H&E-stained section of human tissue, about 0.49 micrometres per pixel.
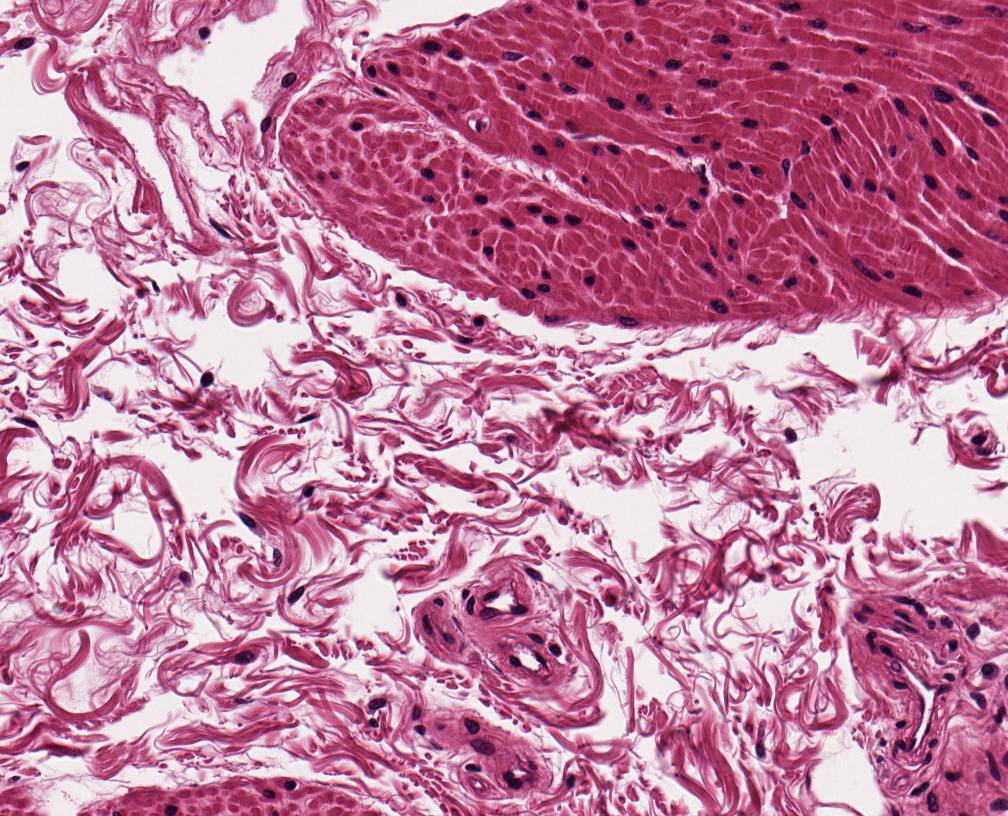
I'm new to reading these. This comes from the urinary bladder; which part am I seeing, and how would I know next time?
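Loose connective tissue, middle and lower field. Wavy pink collagen bundles separated by wide clear spaces; nuclei sparse.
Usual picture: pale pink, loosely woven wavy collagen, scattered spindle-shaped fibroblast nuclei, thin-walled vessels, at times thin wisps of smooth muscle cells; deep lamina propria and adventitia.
No epithelium anywhere, hence no covering urothelium: not mucosa. Dense muscle bundle, upper right.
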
